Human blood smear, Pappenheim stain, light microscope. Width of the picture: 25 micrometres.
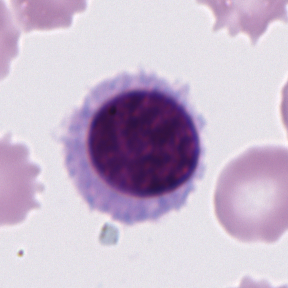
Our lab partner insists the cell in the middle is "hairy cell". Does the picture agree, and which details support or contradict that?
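The cell measures about 13 micrometres across, and its border is ragged, with many small fine projections all around. Its nucleus is round in outline, about 10 micrometres across, and fills about 60% of the cell's area. The cytoplasm is pale blue, shows no granules, and forms a rim that is wider on the left side than on the right. No other cell touches it; the nearby red cells lie apart from it. The projections all around the border speak for a hairy cell.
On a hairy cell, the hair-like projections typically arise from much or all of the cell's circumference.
With the nucleus filling about 60% of the cell's area, the cytoplasm is more than a thin rim, which counts against a typical lymphocyte.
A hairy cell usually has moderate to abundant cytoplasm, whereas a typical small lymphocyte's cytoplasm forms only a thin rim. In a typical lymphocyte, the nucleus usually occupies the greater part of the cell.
The nucleus here also takes the greater part of the cell, so this feature alone does not separate the two names. The name hairy cell fits this cell.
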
